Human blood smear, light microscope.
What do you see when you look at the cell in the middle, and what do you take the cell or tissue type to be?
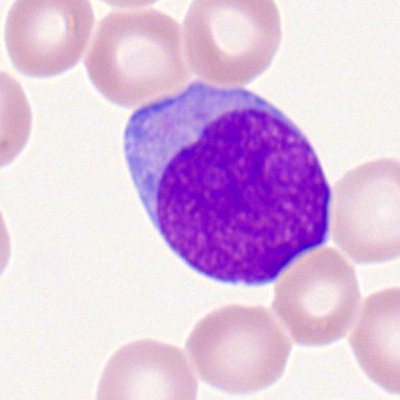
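The nucleus lies off-centre, toward the lower right of the cell. Its chromatin appears stippled rather than dense and solid. Pale blue cytoplasm forms a crescent along the upper-left side of the nucleus. This is a myeloblast.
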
